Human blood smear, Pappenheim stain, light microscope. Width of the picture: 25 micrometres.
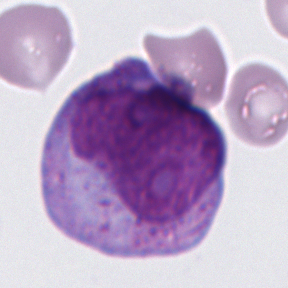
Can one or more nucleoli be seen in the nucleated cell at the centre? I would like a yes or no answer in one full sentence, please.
Yes, at least one nucleolus can be made out in its nucleus.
